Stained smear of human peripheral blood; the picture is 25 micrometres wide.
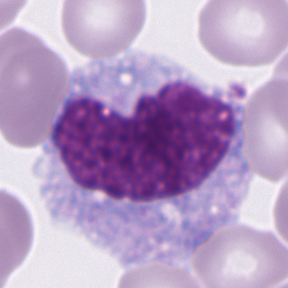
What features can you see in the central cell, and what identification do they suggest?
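A notch on the upper border of the nucleus gives it a kidney-like shape. The cytoplasm is pale grey-blue, with only a faint, fine, dust-like granularity and no coarse coloured granules. A few small clear vacuoles lie within it. The central cell is a monocyte.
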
